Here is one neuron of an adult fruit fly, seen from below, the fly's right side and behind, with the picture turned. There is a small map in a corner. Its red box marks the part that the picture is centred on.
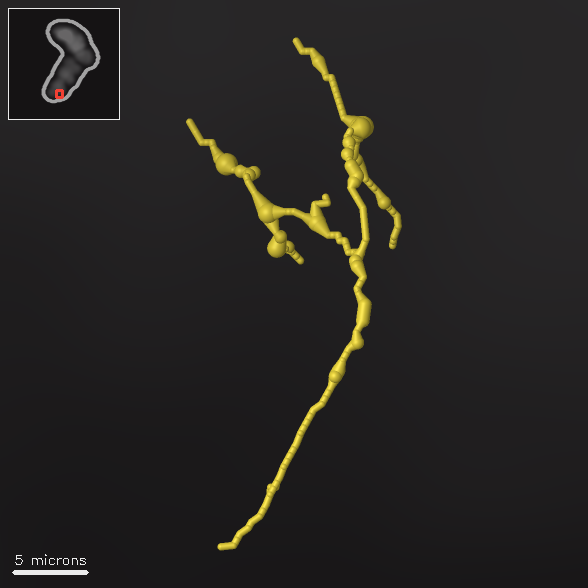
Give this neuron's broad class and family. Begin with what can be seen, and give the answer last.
No cell body is drawn. By the scale bar it is about 35 microns tall in this view. There are a dozen or fewer branch ends. Its broad class is sensory neuron entering the nerve cord. The name of its family is class mechanosensory tactile.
